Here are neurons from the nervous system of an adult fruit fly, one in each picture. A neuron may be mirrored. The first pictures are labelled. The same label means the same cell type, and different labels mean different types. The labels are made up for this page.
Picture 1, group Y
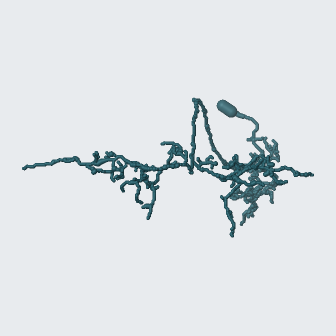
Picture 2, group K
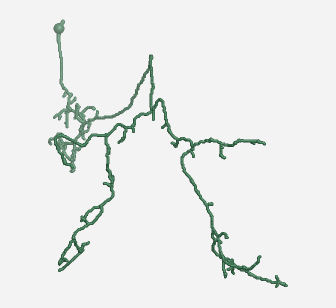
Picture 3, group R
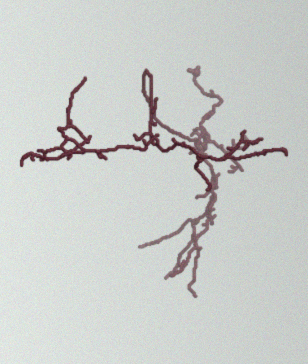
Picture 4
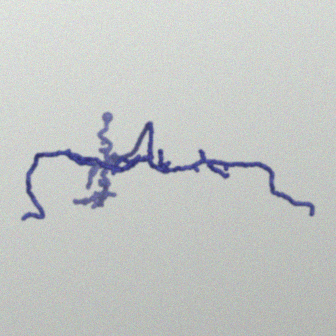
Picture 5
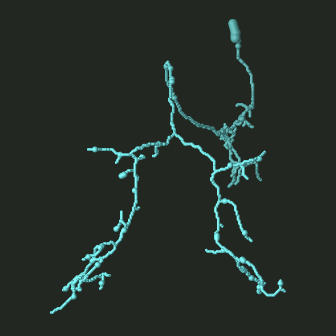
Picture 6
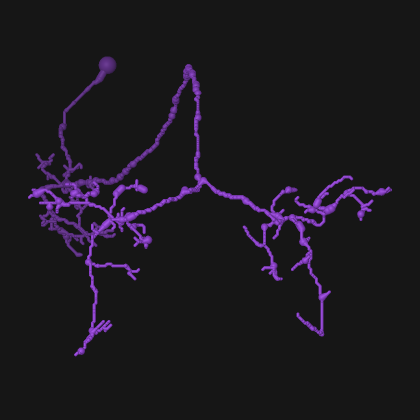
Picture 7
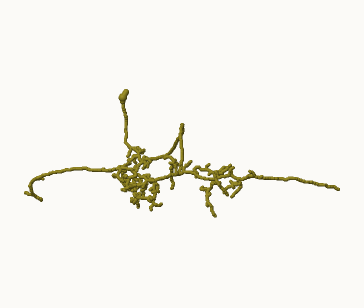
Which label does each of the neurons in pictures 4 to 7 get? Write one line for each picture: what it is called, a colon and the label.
4: group R
5: group K
6: group Y
7: group Y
